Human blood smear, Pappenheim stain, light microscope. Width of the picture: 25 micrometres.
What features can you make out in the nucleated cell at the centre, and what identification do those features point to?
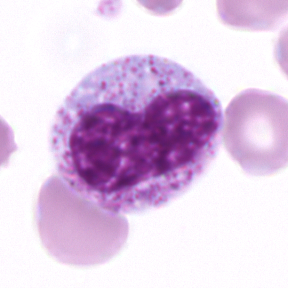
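Measuring about 15 by 13 micrometres, the cell has pale lilac-grey cytoplasm that forms its widest band above the nucleus. Small reddish-purple granules are scattered throughout the cytoplasm, sparse enough that they do not hide the nucleus. The cell is a band neutrophil.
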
